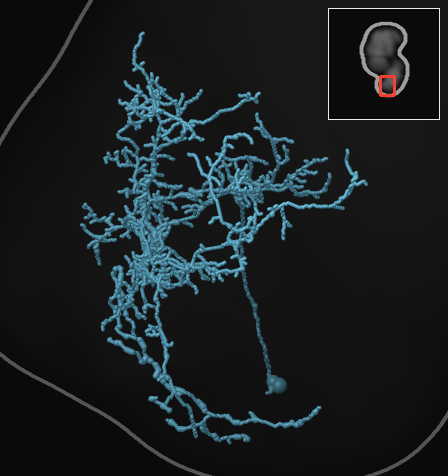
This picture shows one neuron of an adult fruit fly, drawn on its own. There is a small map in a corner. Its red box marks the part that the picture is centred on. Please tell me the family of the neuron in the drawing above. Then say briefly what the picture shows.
Its family is hemilineage 03A. Its broad class is nerve-cord intrinsic neuron. Its cell body lies at the bottom of the picture. As drawn here it is taller than it is wide.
